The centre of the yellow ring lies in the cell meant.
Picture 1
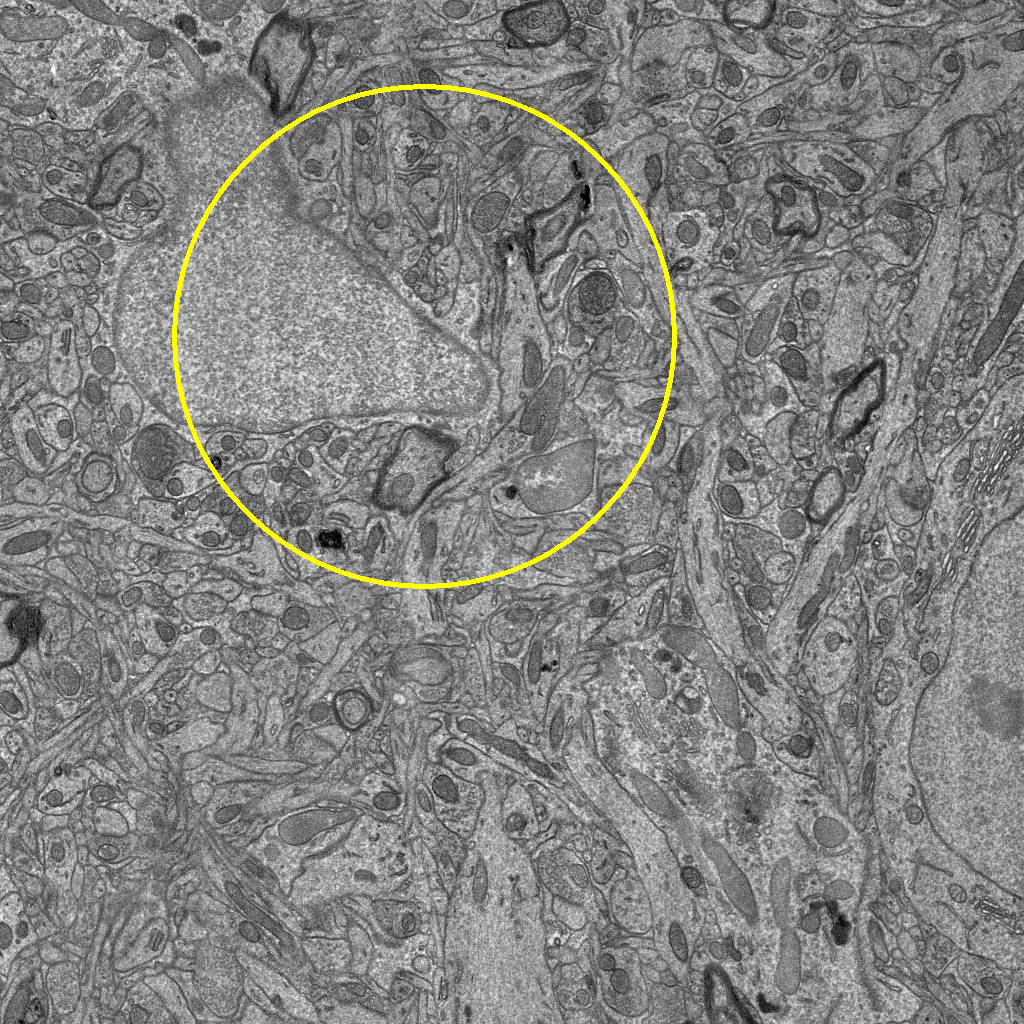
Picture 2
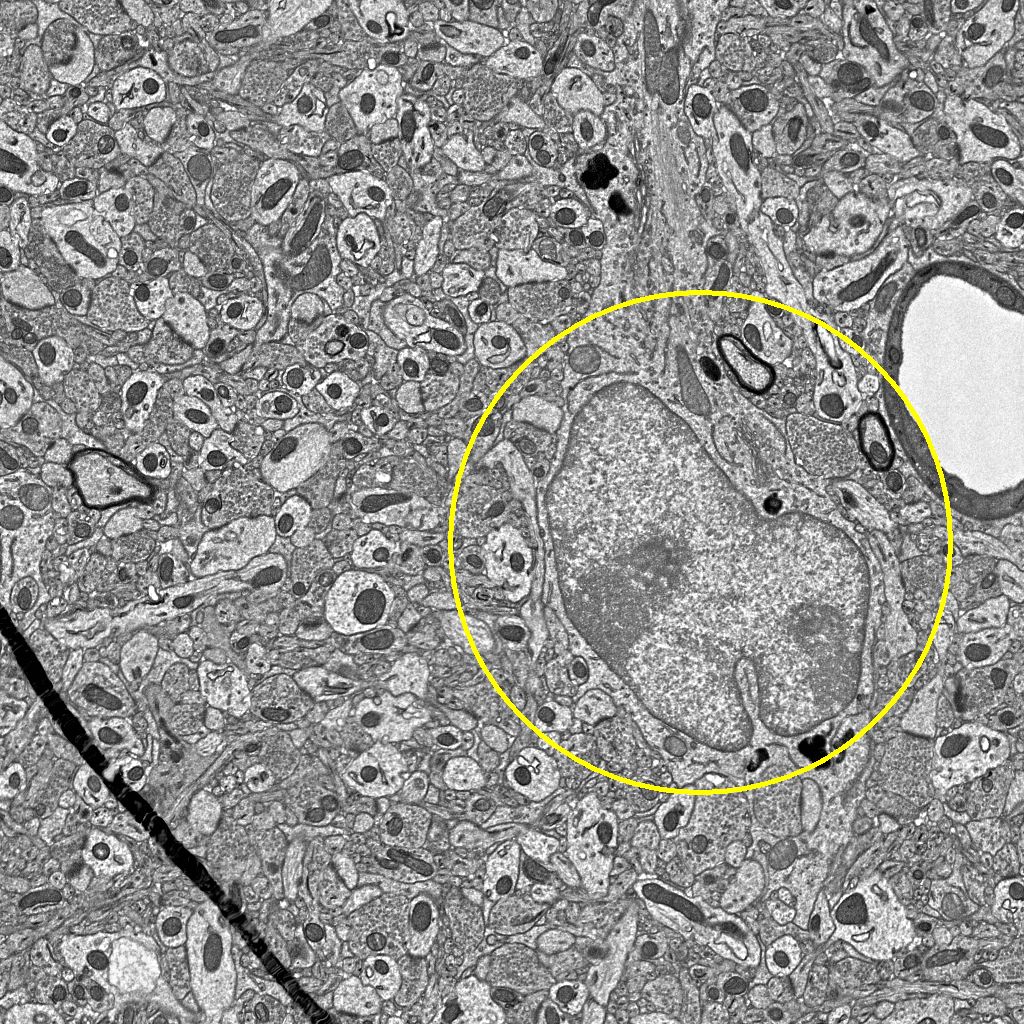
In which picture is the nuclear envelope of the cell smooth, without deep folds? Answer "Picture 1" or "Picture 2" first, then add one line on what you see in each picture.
Picture 1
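Picture 1: The nuclear outline is smooth, without deep infoldings.
Picture 2: A deep, narrow cleft indents the nucleus from its lower edge.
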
